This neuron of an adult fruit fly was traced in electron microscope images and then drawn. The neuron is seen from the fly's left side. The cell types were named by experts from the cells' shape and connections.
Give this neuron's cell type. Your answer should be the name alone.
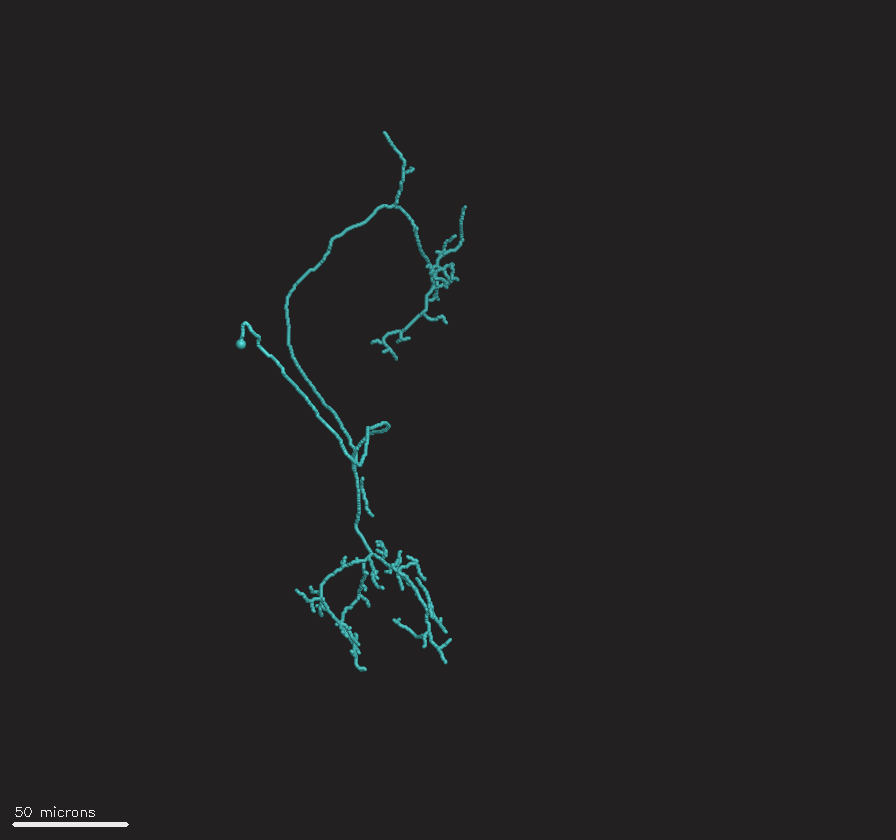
mAL5A1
